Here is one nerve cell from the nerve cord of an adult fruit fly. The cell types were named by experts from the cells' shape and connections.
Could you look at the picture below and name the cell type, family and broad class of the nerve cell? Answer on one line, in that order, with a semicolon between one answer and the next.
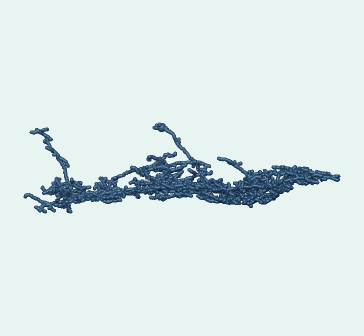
IN09A016; hemilineage 09A; nerve-cord intrinsic neuron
